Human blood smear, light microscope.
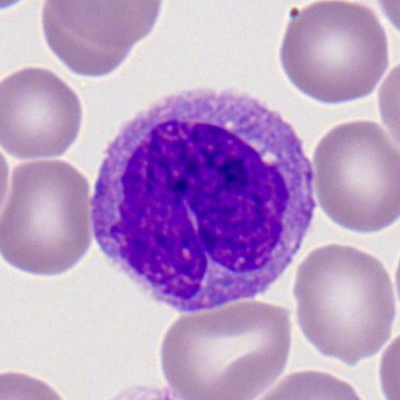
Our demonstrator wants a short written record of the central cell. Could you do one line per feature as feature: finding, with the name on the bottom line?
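Nucleus: a narrow cleft running in from the lower edge
Nucleus size: fills most of the cell, leaving a rim of cytoplasm
Chromatin: coarse and clumped, with paler spaces between the clumps
Cytoplasm: pale lilac-grey
Name: monocyte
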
